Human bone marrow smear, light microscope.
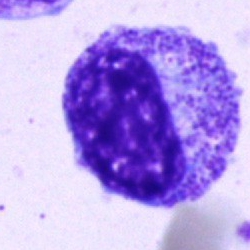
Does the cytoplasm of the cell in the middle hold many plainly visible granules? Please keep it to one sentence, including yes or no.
Yes, many granules can be seen in the cytoplasm of the cell.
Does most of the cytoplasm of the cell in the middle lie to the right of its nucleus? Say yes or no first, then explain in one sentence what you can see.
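Yes. The nucleus lies toward the left side of the cell.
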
